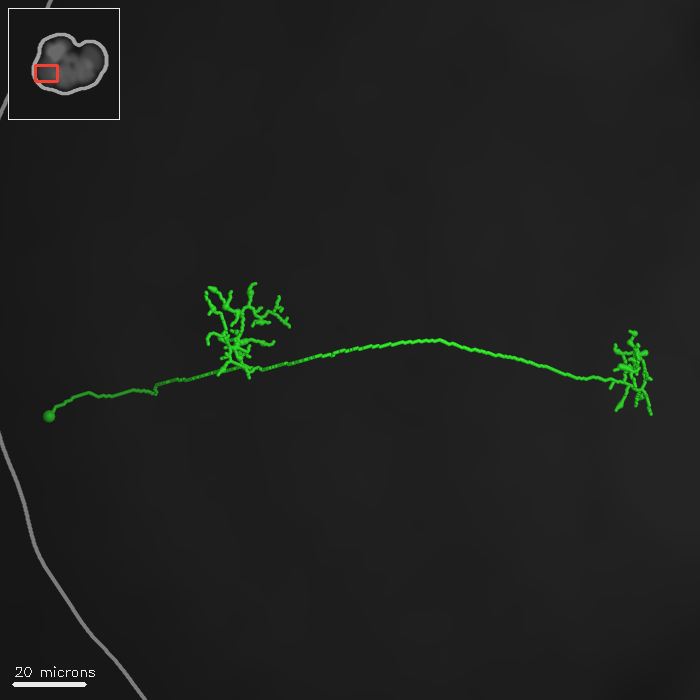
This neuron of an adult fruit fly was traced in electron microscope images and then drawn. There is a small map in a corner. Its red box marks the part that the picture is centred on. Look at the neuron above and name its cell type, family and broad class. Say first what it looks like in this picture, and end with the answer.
Its cell body lies on the left of the picture. From left to right in the picture it spans about 170 microns. Its cell type is Tm34. Its family is Tm. Its broad class is optic-lobe intrinsic neuron.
